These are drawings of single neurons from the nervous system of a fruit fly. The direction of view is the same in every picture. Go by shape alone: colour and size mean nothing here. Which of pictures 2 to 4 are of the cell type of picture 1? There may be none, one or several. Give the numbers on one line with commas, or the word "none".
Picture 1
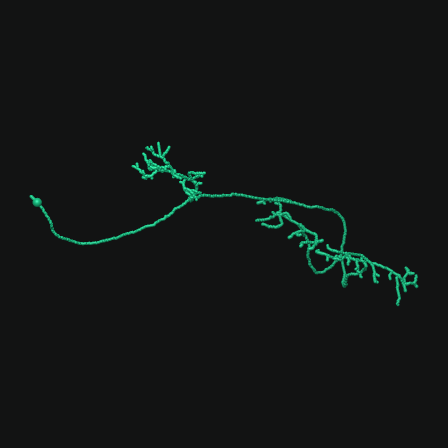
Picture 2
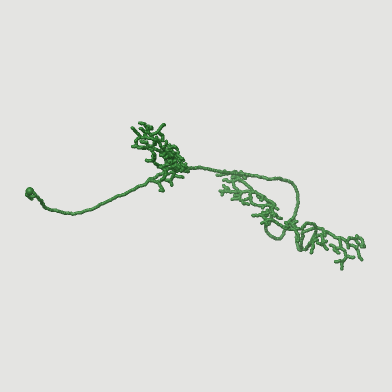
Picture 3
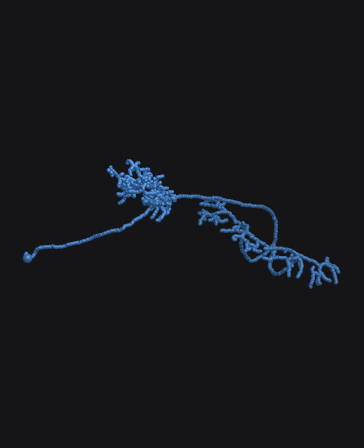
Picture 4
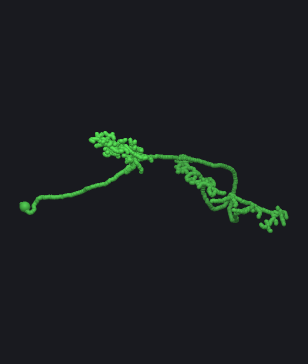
2, 3, 4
